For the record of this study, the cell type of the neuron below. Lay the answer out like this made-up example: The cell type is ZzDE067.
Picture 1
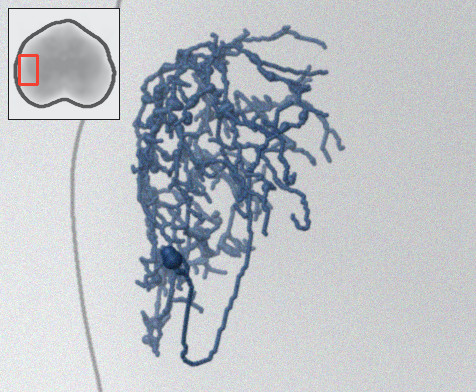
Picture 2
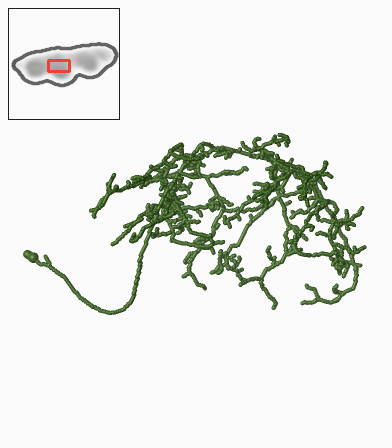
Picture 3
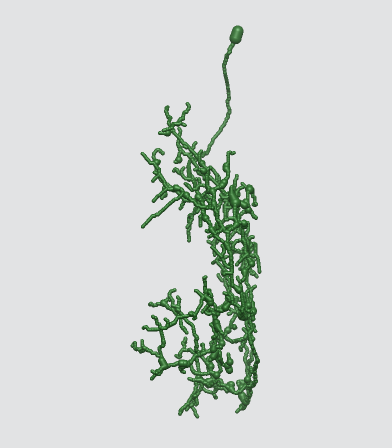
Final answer: The cell type is IN08A026.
